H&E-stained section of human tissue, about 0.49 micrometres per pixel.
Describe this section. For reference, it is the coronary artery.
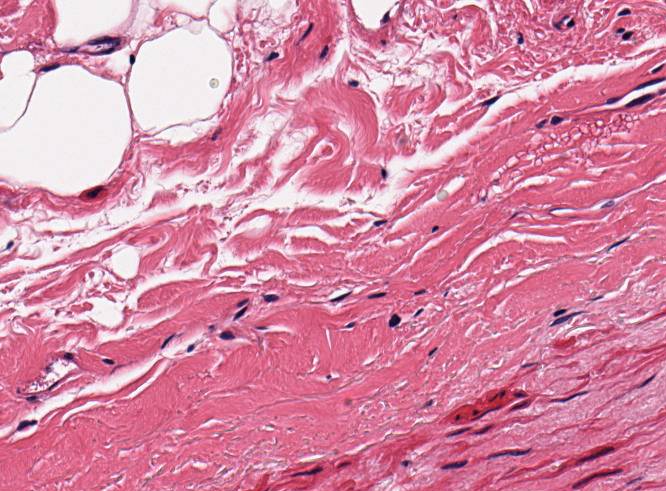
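Most of the field consists of dense, pink-staining collagen bundles. In the upper left corner sits a small group of adipocytes, their vacuoles empty and clear. Nuclei are few and widely spaced between the bundles; they are small, dark and elongated, like those of fibroblasts.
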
